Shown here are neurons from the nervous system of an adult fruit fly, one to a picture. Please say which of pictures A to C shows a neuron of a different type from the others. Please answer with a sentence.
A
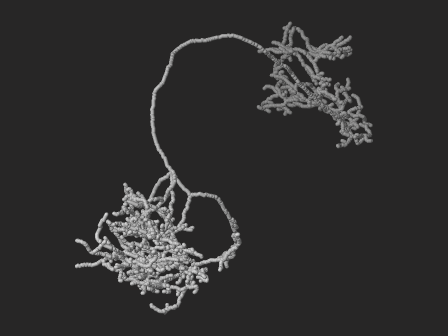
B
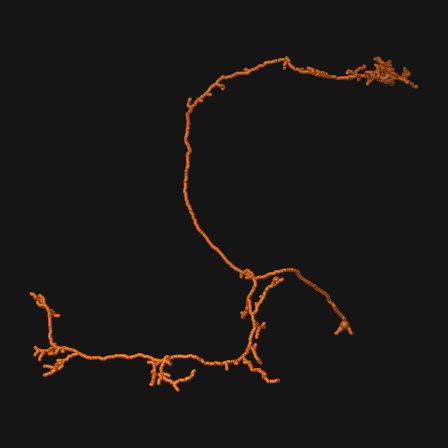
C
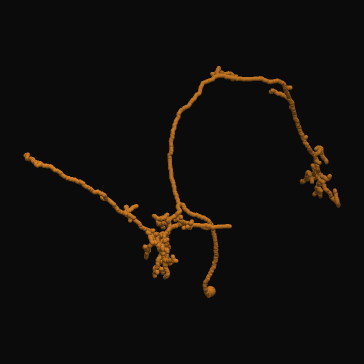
Picture A is the odd one out.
